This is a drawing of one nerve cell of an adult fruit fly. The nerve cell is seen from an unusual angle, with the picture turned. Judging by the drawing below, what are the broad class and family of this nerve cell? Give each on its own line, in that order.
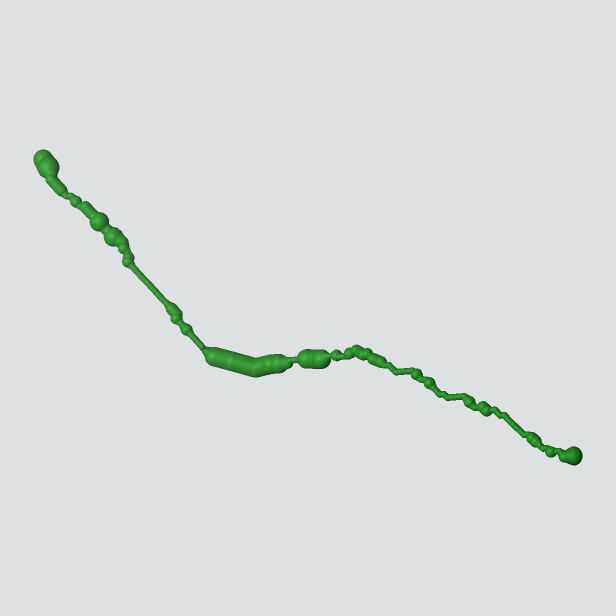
photoreceptor or other optic-lobe sensory neuron
class visual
